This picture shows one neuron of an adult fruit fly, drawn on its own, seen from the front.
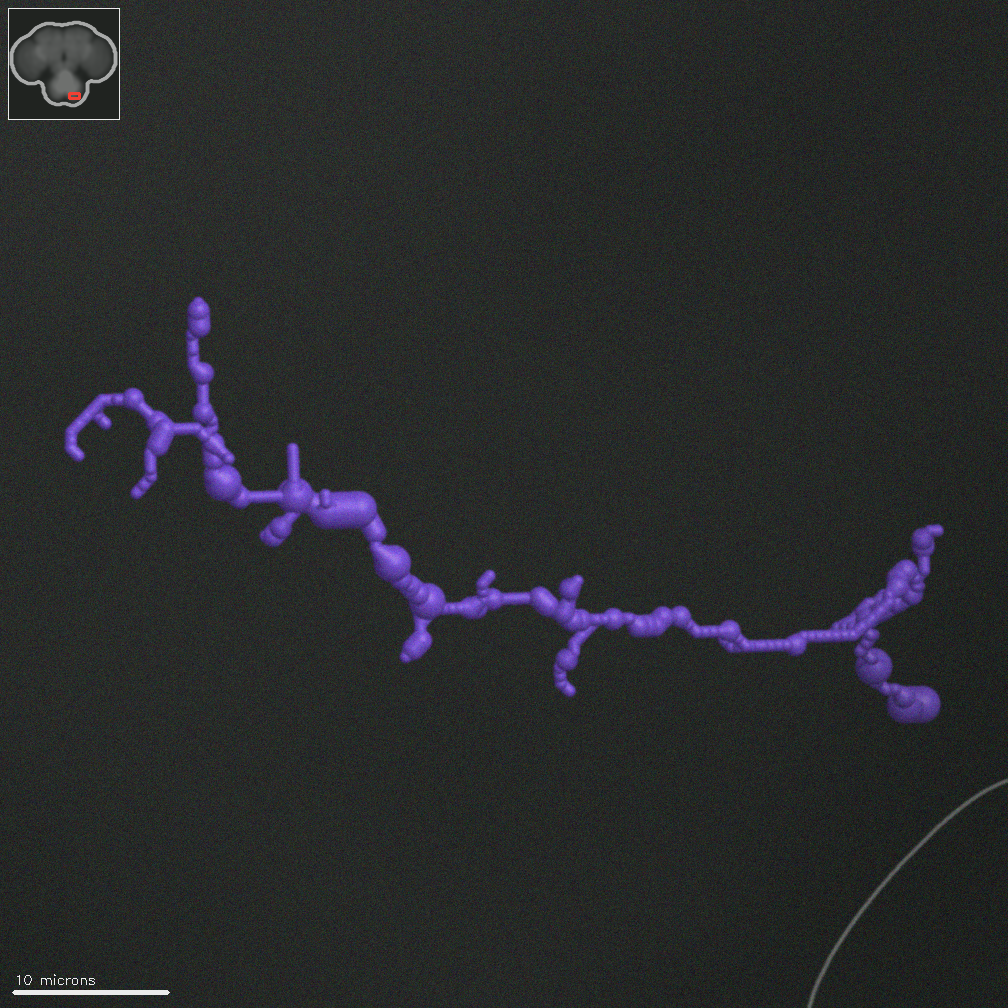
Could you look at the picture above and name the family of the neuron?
class mechanosensory tactile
